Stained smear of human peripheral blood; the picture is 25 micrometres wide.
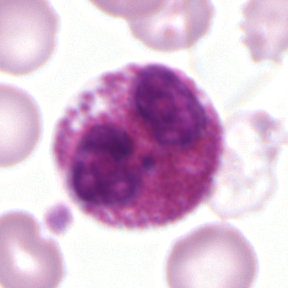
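Eosinophil, the nucleated cell at the centre of this stained peripheral blood smear. Looking closely, the eosinophil's nucleus has two lobes, one lying at the upper right of the cell and the other at the lower left. Coarse, round, reddish-pink granules fill the cytoplasm all the way around the nucleus. By my measure, the cell is about 15 micrometres across.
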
